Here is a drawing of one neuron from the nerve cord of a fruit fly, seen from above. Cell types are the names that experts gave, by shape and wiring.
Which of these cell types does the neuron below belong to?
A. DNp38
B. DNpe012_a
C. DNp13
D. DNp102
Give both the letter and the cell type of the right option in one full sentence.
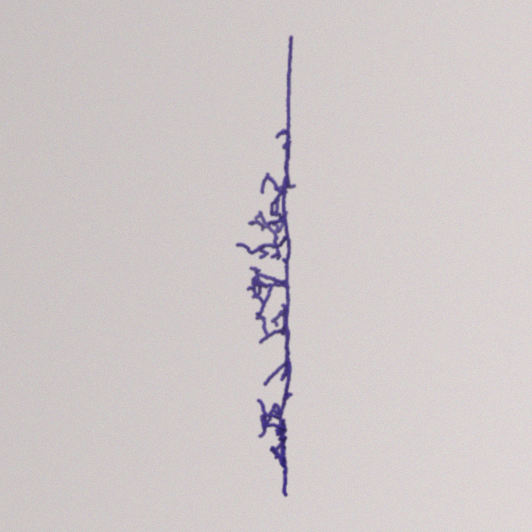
Option A gives DNp38 as the cell type of the neuron.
